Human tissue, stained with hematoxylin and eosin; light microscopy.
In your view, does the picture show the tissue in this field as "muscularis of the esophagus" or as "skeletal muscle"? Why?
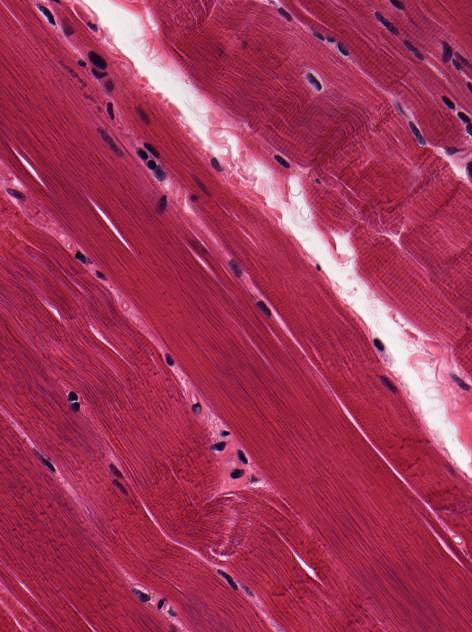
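It's skeletal muscle, not muscularis of the esophagus. Fine transverse cross-striations run across the fibres, clearest at the upper right.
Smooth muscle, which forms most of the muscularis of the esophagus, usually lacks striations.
The nuclei also decide it: dark, elongated, several along each fibre, lying at the edges rather than centrally.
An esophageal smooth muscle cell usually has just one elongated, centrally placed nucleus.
The cytoplasm stains a deep, even pink-red.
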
